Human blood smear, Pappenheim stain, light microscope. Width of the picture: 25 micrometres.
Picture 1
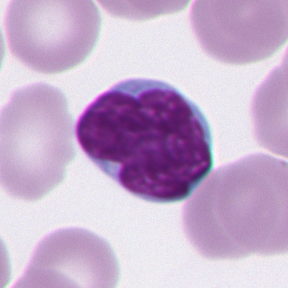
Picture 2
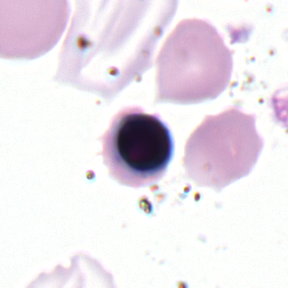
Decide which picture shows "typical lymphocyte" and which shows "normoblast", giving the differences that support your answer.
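In this pair, the typical lymphocyte is in picture 1 and the normoblast in picture 2. On cytoplasm colour: pale blue in the typical lymphocyte, pale pink like the neighbouring red cells in the normoblast.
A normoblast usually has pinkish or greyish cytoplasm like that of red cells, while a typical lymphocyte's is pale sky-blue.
On chromatin: dark purple and coarsely clumped in the typical lymphocyte, but dense and almost black, with no visible pattern, in the normoblast.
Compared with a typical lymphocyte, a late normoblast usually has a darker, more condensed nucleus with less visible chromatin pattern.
On the share of nucleus: in the typical lymphocyte the cytoplasm forms only a thin rim, and the nucleus, about 12 by 9 micrometres, fills about 80% of the cell's area.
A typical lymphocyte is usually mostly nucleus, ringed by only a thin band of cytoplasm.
On inclusions: the normoblast's cytoplasm shows no granules, and the typical lymphocyte's contains no vacuoles.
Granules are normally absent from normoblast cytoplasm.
On outline: smooth and roughly oval in the typical lymphocyte, roughly round in the normoblast. In common: neither nucleus shows nucleoli. A red cell lies just to the right of the normoblast, separated from it by a narrow gap.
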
